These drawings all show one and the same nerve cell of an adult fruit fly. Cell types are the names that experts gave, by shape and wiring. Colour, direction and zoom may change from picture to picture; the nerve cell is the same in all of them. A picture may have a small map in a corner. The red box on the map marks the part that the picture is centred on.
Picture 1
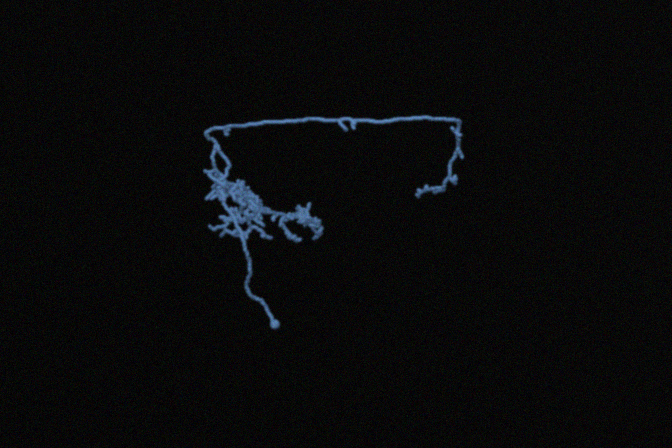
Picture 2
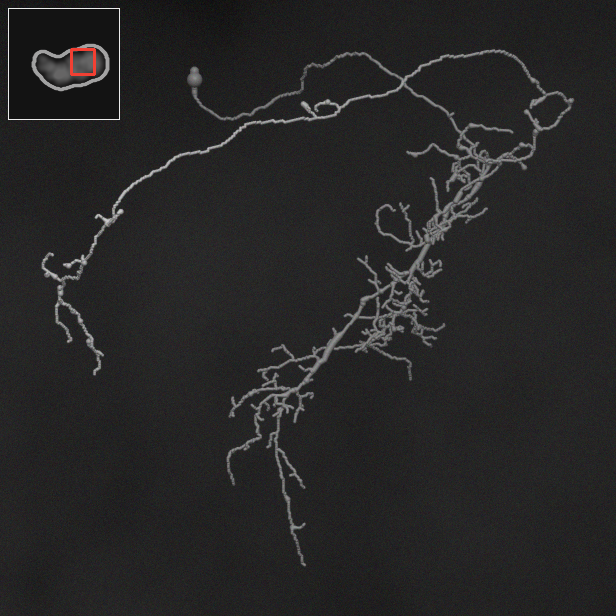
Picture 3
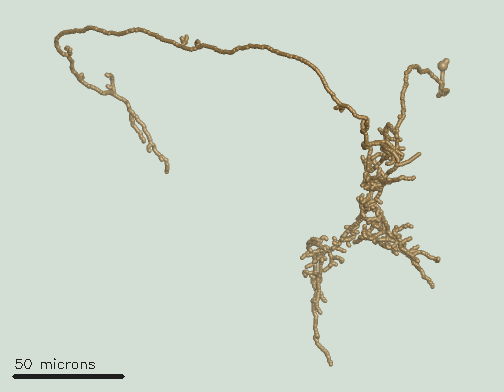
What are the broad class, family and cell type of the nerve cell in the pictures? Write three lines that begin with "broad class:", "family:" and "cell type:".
broad class: central-brain intrinsic neuron
family: hemilineage DM4_dorsal
cell type: pC1_14a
